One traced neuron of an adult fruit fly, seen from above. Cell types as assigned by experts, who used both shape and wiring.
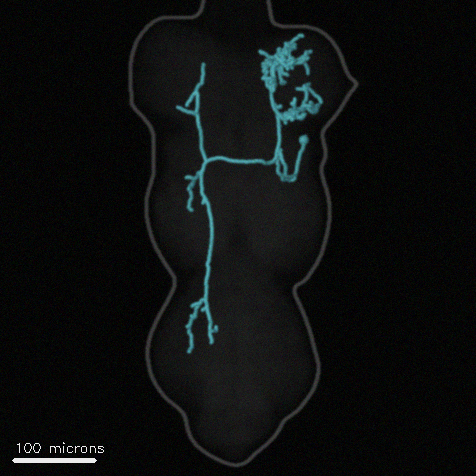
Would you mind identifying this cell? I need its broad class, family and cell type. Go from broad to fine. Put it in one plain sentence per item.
A nerve-cord intrinsic neuron of hemilineage 08B, type IN08B033.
